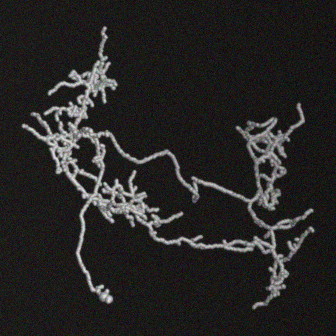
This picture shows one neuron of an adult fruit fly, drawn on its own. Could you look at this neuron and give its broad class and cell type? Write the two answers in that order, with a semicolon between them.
central-brain intrinsic neuron; LAL115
